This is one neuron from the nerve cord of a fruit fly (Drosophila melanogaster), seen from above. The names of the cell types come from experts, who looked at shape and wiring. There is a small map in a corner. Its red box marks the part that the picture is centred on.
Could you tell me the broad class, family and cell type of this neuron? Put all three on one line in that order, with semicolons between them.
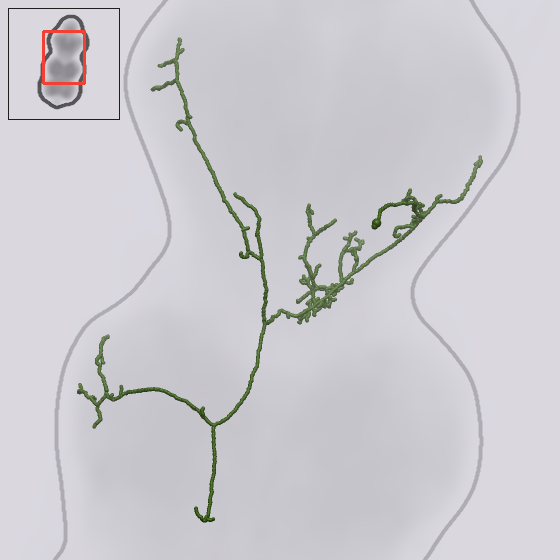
nerve-cord intrinsic neuron; hemilineage 18B; IN18B054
